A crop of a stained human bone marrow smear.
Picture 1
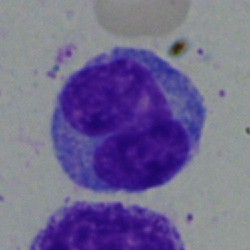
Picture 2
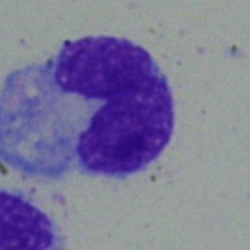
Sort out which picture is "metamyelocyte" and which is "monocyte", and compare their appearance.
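Picture 1 shows a monocyte; picture 2 shows a metamyelocyte. The monocyte in picture 1 has a roughly round outline with a smooth edge, and no distinct granules are seen in its cytoplasm. The metamyelocyte in picture 2 has a kidney-shaped nucleus with a deep notch on its left side, and its pale grey-blue cytoplasm lies mainly to the left of the nucleus. Its chromatin is dark purple and coarsely clumped.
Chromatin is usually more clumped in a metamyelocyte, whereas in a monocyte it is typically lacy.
Picture 1 is slightly out of focus, which softens fine detail, and another nucleated cell is partly in view at its bottom edge, just below the subject.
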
